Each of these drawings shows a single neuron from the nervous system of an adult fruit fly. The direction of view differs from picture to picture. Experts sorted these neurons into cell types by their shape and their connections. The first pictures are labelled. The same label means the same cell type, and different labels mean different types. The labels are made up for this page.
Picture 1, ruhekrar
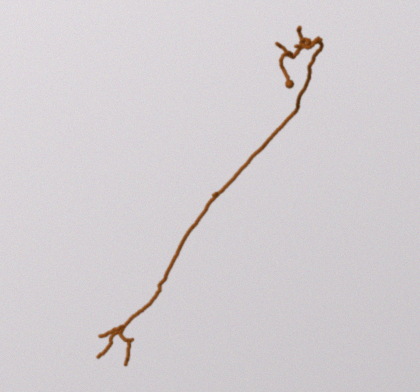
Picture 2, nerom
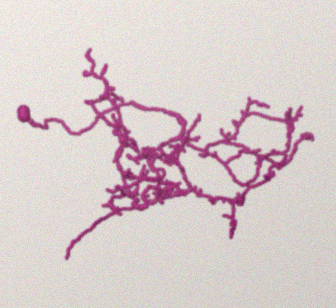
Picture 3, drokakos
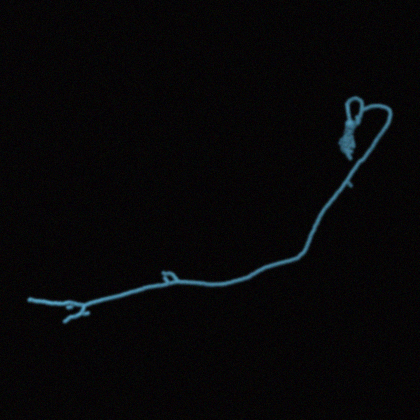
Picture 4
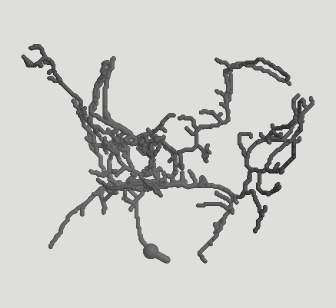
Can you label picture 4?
nerom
